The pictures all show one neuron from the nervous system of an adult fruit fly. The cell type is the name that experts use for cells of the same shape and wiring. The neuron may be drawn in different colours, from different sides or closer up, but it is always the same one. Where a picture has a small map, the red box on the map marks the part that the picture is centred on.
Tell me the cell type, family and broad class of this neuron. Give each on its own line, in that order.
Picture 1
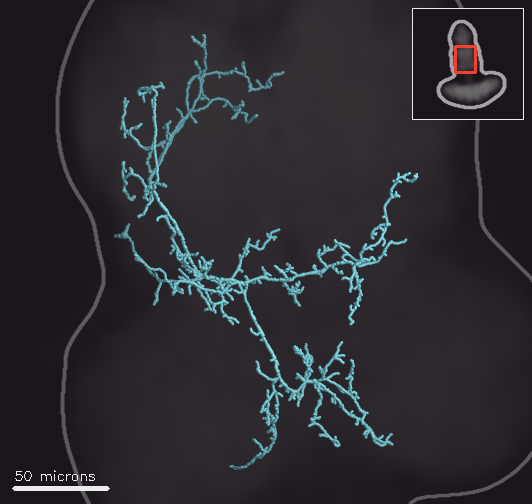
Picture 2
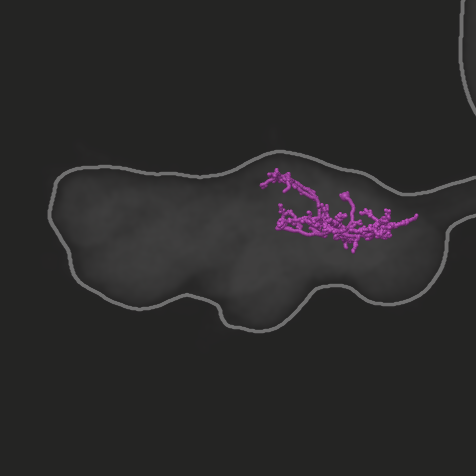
IN11A006
hemilineage 11A
nerve-cord intrinsic neuron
